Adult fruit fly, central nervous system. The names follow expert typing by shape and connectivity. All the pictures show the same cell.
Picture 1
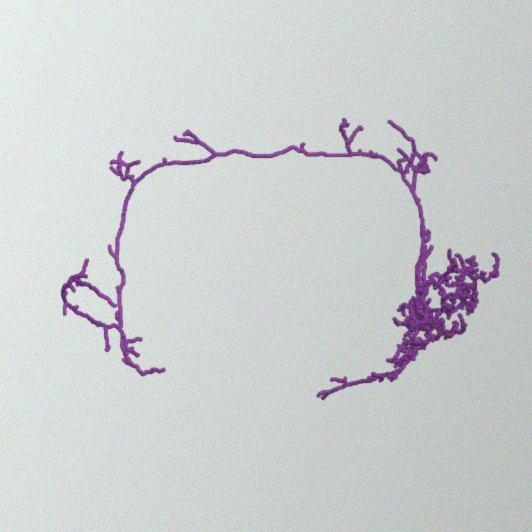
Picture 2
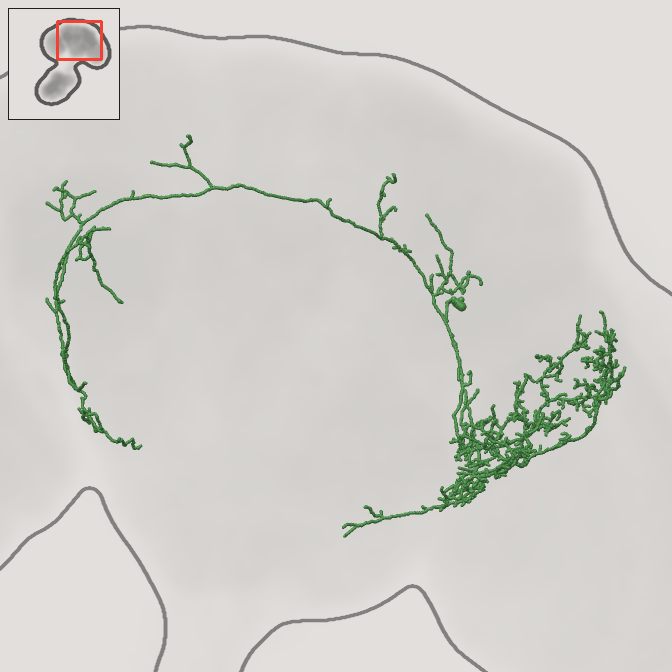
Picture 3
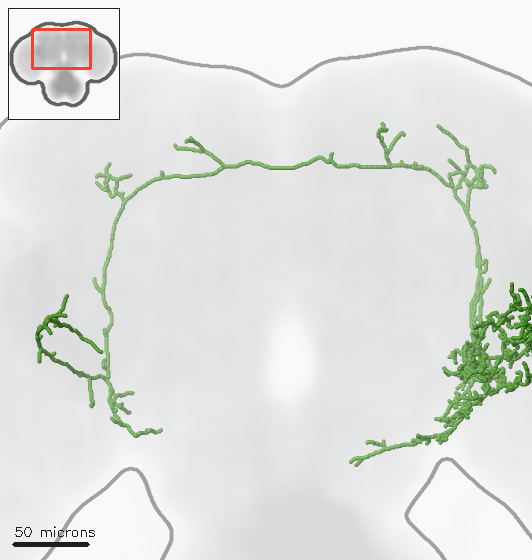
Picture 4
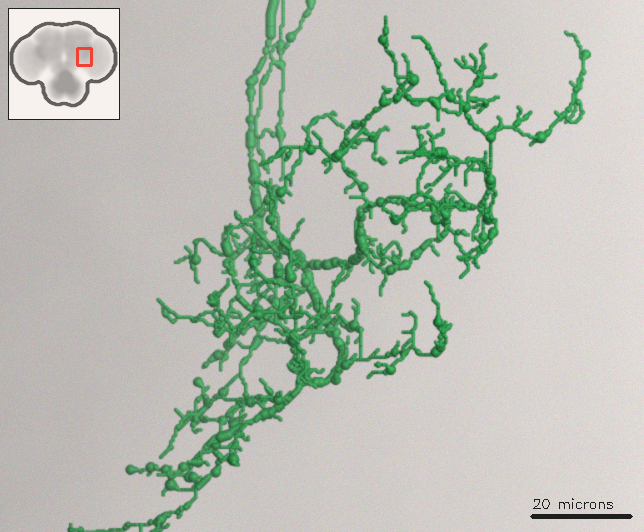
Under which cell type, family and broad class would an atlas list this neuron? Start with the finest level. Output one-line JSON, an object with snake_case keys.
{"cell_type": "WED092", "family": "hemilineage LHp2", "broad_class": "central-brain intrinsic neuron"}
